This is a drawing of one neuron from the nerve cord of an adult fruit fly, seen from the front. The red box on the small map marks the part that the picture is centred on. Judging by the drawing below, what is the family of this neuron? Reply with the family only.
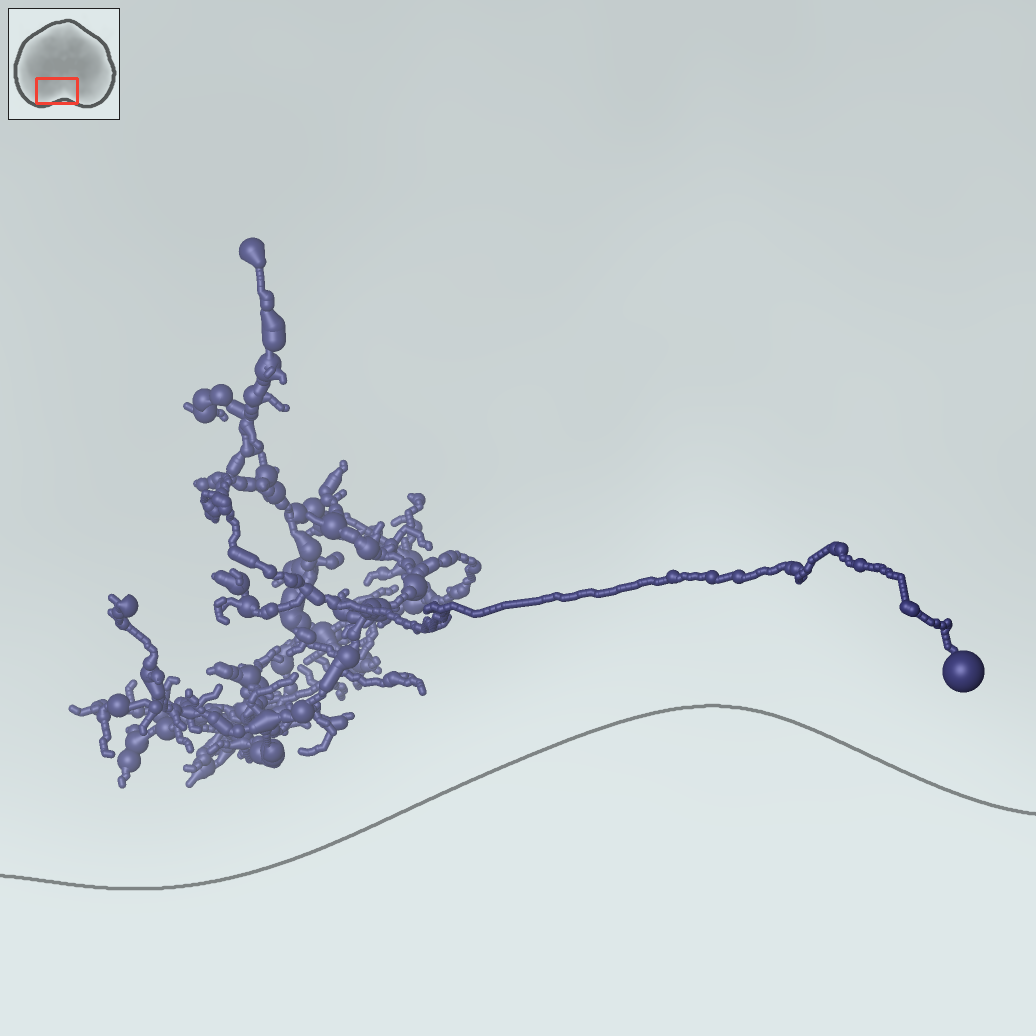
hemilineage 14A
